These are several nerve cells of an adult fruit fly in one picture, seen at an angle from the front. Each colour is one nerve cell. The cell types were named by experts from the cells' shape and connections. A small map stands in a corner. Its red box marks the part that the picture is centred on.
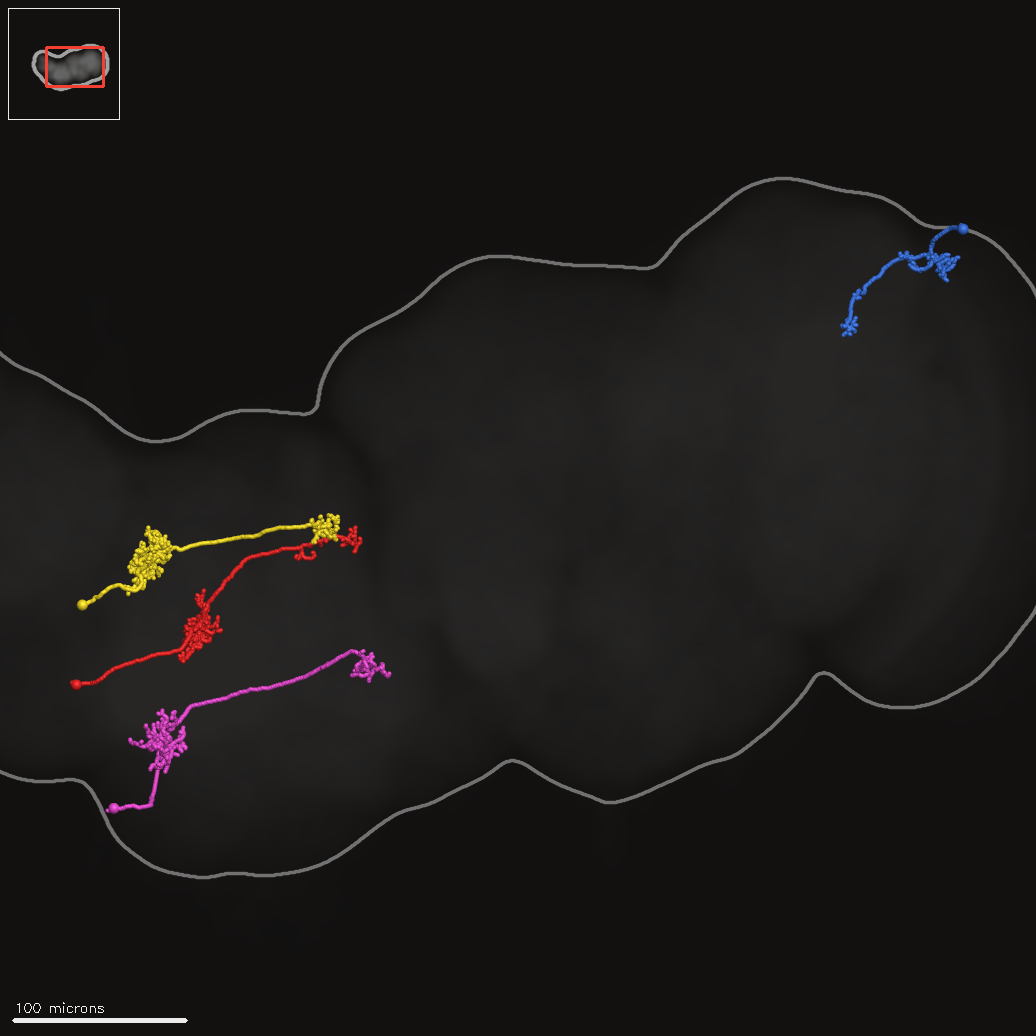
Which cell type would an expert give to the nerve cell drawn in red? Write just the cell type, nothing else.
Tm37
